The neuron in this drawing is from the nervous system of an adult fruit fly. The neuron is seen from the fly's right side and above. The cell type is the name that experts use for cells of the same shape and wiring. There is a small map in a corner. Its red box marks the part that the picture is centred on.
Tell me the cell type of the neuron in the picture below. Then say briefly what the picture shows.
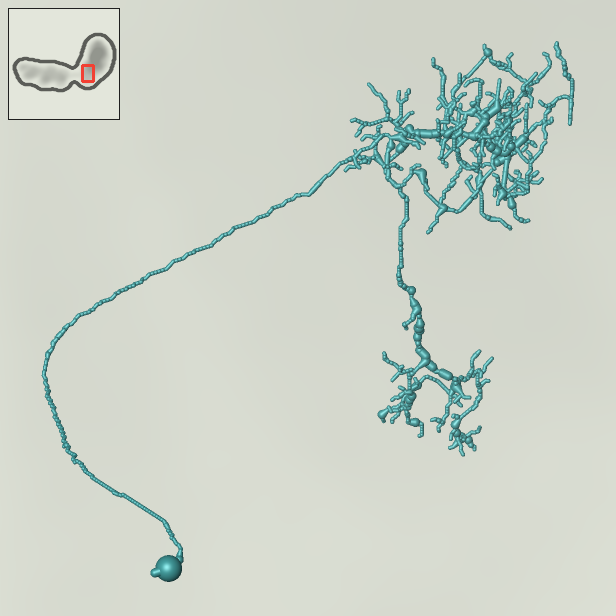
Its cell type is Tm24. Its broad class is optic-lobe intrinsic neuron. The cell body is at the lower left of the picture. The picture shows dozens of branch ends.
